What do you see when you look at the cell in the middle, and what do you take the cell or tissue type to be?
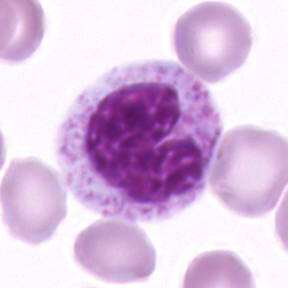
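Nucleus deeply indented by a cleft entering from the right side. No nucleoli visible. Small reddish-purple granules scattered throughout the cytoplasm; no vacuoles seen. Band neutrophil.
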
